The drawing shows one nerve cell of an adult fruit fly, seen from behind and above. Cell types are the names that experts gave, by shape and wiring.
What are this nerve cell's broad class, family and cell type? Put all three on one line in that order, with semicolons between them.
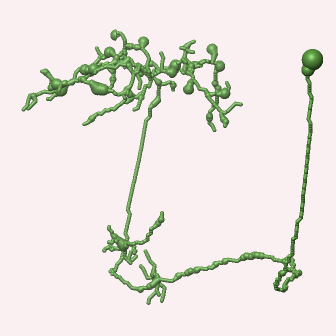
central-brain intrinsic neuron; class CX; vDeltaI_b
